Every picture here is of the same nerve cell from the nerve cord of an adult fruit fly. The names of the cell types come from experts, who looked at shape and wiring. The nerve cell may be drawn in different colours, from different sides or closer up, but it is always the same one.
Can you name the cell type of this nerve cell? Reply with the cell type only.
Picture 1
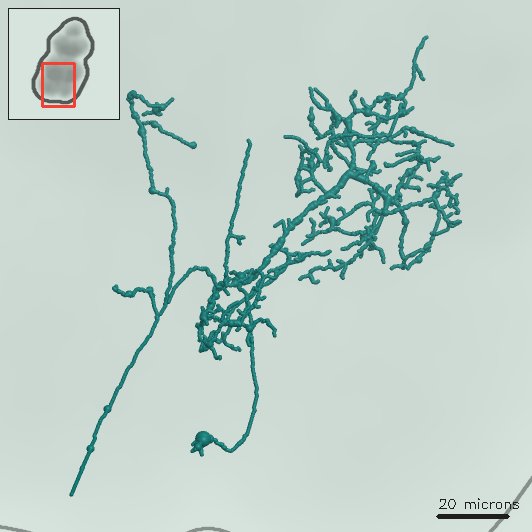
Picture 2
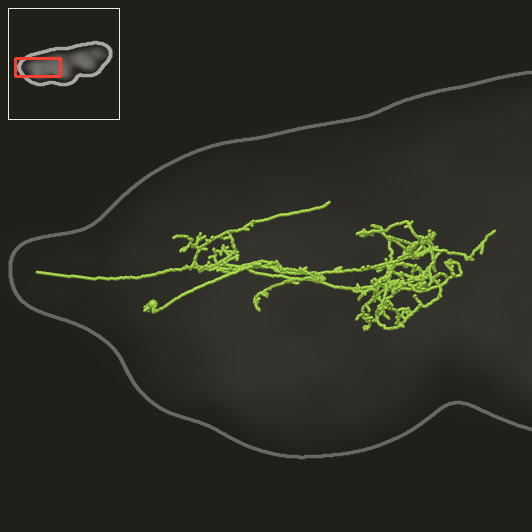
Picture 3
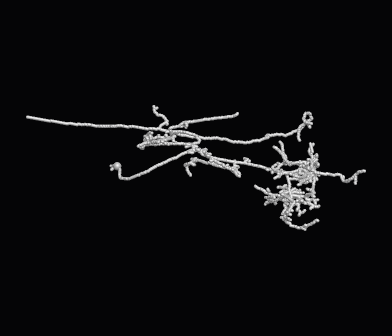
AN08B094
